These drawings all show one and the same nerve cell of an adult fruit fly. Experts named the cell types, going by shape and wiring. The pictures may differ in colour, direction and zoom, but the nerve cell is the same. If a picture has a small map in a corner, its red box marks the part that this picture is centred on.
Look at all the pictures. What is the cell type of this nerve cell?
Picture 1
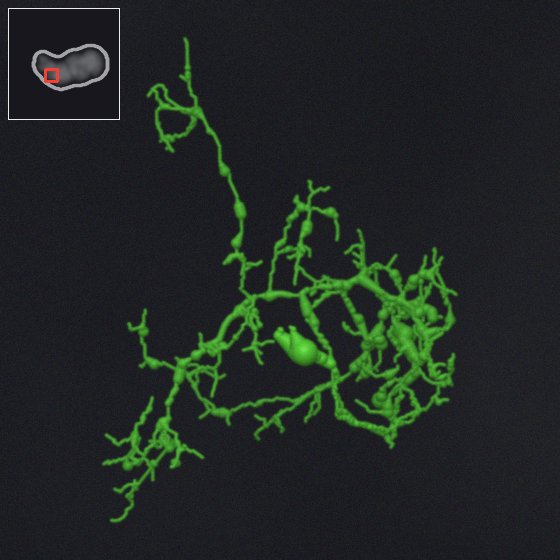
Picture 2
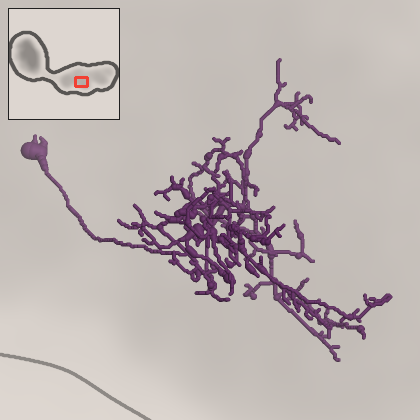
IN09A033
